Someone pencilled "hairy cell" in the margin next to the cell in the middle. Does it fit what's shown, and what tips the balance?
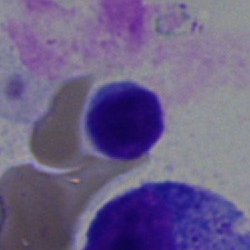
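This cell is a lymphocyte, not a hairy cell. See how little cytoplasm there is: around the nucleus, little or none is visible.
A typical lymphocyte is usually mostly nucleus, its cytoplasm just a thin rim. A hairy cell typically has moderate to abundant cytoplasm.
Its outline, too, is round and smooth.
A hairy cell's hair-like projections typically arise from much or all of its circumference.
No nucleoli can be seen, and that fits either name.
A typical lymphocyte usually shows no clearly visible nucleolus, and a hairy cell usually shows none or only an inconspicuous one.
The chromatin is dense and dark purple throughout.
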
